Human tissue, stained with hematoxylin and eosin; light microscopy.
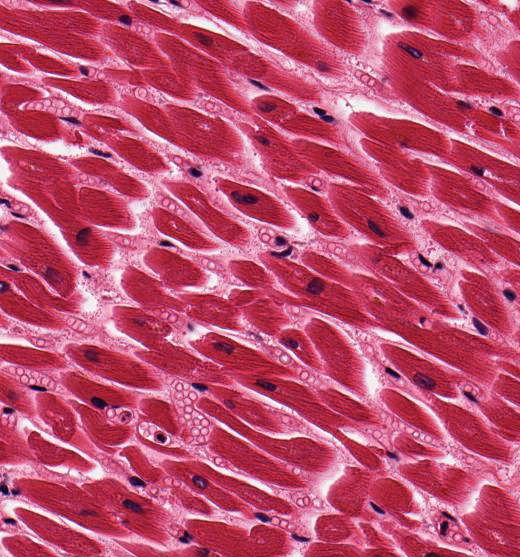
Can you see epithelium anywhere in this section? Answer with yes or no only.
No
